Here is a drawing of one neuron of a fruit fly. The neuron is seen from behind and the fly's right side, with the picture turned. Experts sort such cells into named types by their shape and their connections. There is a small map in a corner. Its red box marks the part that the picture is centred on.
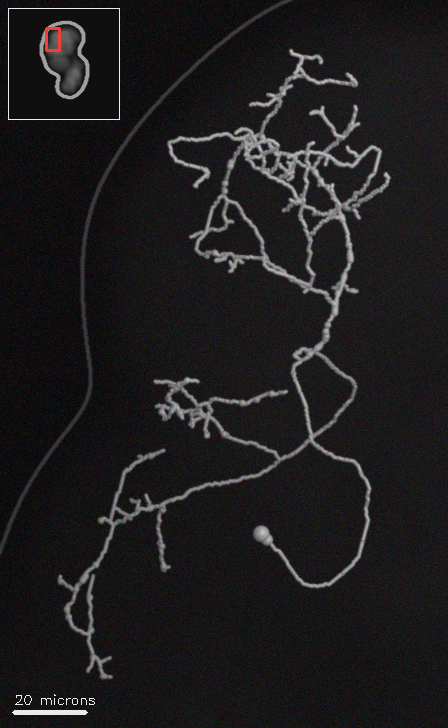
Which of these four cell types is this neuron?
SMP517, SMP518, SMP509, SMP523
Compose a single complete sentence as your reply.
This neuron carries the cell type designation SMP509.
